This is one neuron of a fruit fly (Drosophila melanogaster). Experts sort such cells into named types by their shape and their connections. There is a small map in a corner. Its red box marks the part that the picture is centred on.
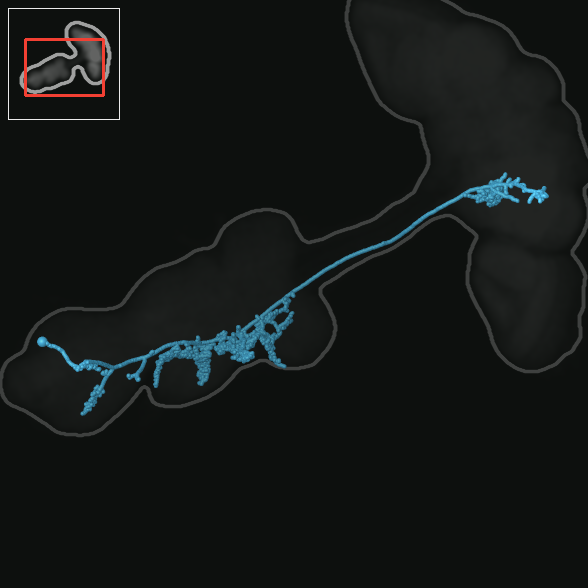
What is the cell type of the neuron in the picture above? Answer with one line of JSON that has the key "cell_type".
{"cell_type": "AN09B009"}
